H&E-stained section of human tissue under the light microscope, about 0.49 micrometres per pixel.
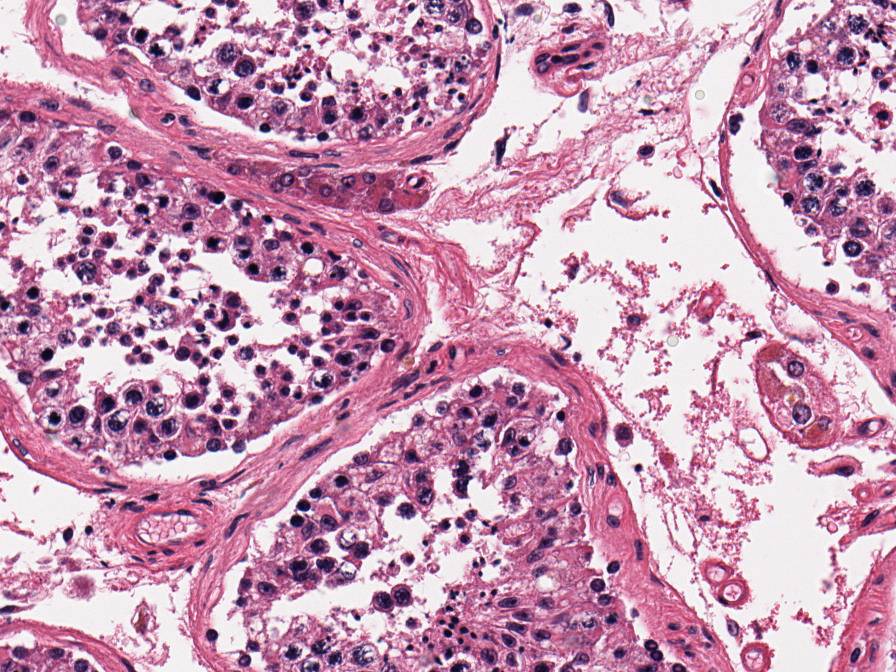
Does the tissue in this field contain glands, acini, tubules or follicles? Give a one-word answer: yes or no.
Yes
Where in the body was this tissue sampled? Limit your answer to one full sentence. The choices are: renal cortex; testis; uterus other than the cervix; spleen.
This sample of human tissue comes from the testis.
